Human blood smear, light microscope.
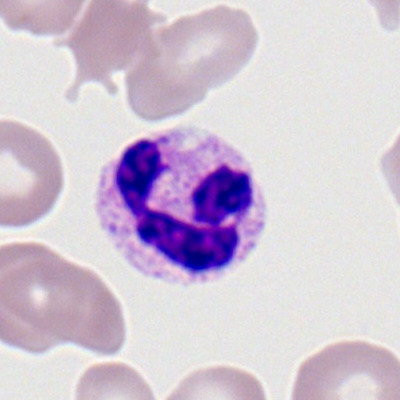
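Segmented neutrophil at the centre of a stained human blood smear. Nucleus first: separate lobes joined by narrow links. Arrangement next: the lobes curve round in a horseshoe that opens toward the top. Cytoplasm then: plentiful and pale pinkish-lilac. Granules last: fine, small and lilac, scattered through the cytoplasm.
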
